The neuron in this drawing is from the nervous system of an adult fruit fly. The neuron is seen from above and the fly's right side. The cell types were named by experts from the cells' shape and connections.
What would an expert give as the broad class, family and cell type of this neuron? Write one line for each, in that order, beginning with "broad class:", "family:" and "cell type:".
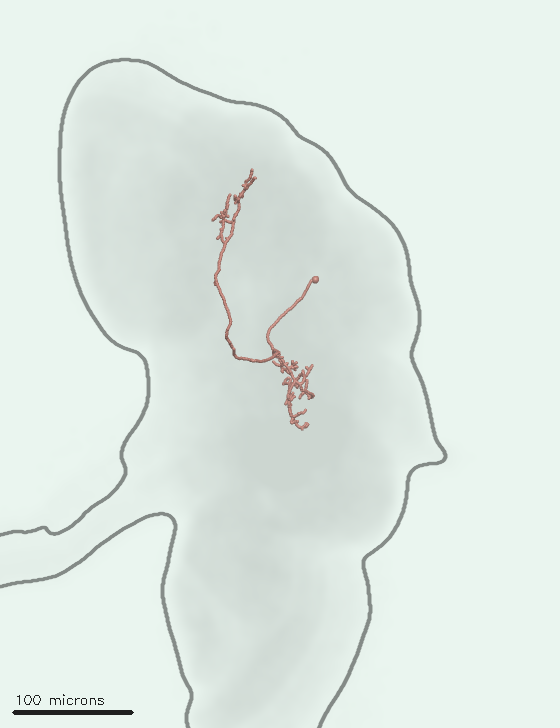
broad class: central-brain intrinsic neuron
family: hemilineage VESa2
cell type: AVLP463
